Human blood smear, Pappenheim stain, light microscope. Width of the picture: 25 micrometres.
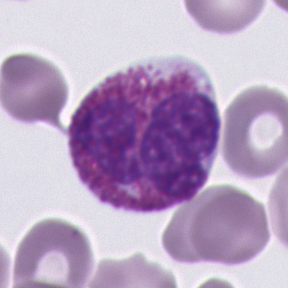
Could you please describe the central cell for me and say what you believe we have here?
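Roughly round with a smooth outline, this cell carries granules that lie over the nucleus and blur its edge. Along the upper right edge runs a narrow pale zone with few granules. The image is slightly soft in focus. It is an eosinophil.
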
